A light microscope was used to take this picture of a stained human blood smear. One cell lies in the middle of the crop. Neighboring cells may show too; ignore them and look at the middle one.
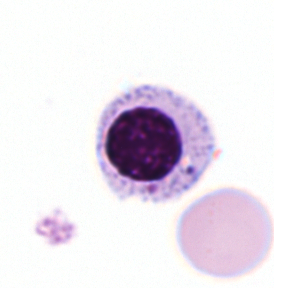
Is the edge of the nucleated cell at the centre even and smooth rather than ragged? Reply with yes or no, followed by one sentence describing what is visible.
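No. The cell is roughly round with a slightly ragged edge.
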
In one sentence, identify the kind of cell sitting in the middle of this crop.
The centrally placed cell is classified as a normoblast.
